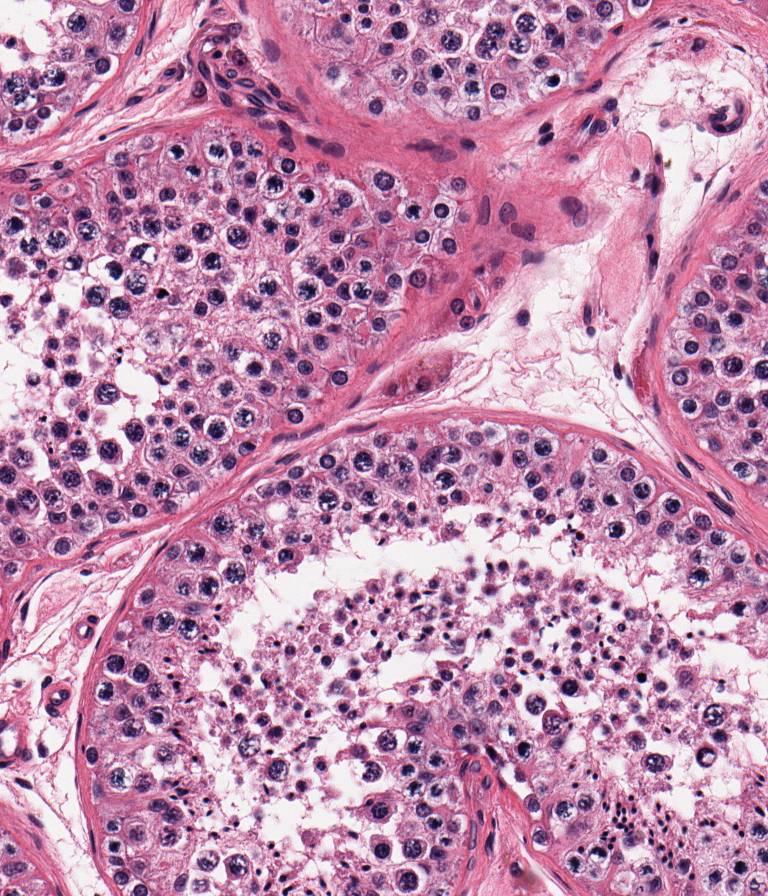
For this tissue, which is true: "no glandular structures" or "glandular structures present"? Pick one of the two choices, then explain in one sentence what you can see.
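Glandular structures present. The field is filled by large rounded tubular cross-sections separated by narrow strips of pink connective tissue.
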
